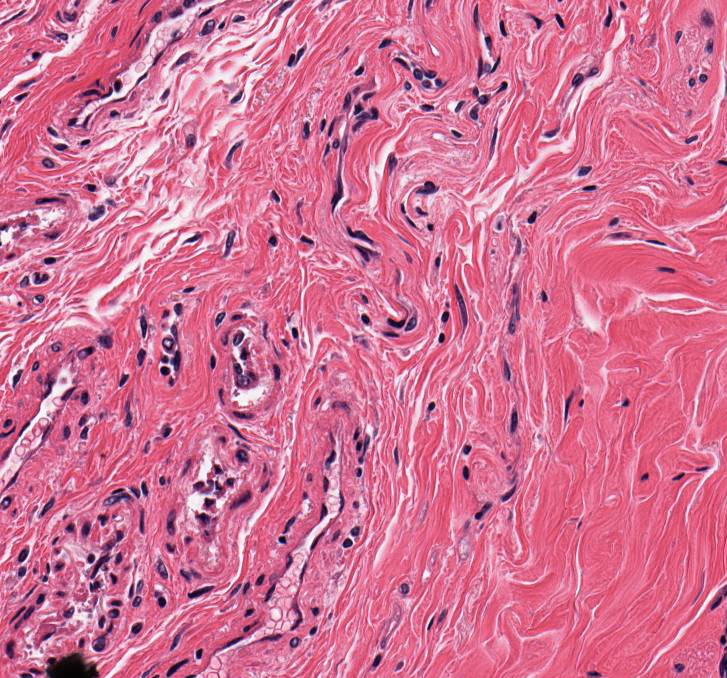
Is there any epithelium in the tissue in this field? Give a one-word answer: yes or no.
No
